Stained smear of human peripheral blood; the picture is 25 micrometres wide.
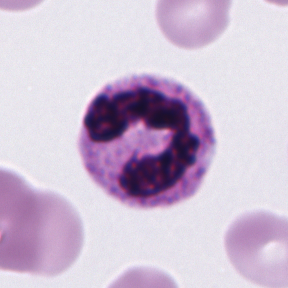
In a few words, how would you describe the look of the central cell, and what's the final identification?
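About 12 micrometres across, the cell has a round, smooth outline. Its nuclear lobes curve in an incomplete ring around a pale central area of cytoplasm, and the chromatin is dark purple and coarsely clumped. The cytoplasm is abundant and pale pinkish-lilac. It is a segmented neutrophil.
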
